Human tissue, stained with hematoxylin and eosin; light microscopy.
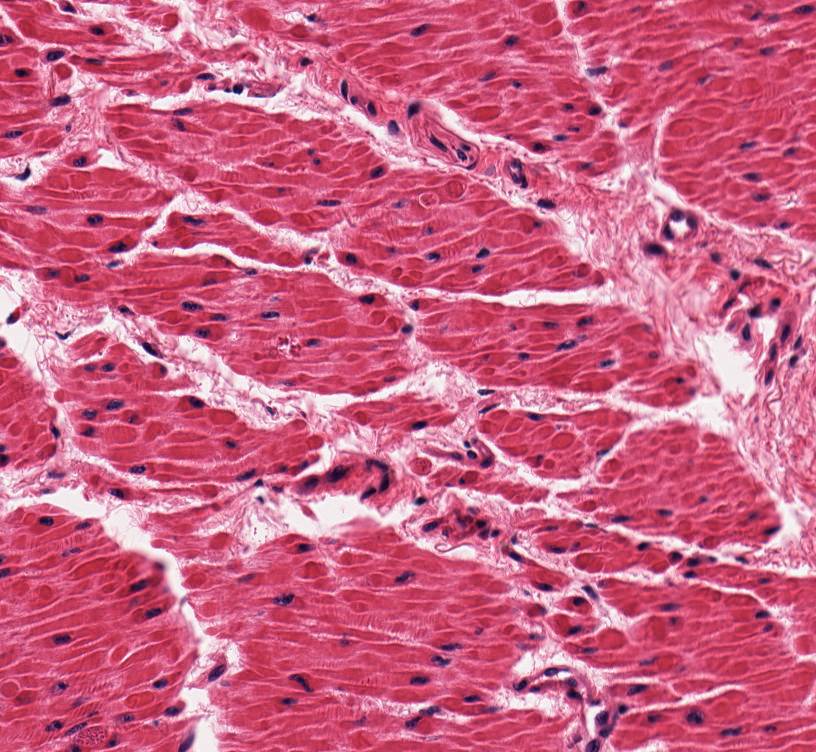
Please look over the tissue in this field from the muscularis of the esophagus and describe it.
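The field is filled by muscle fibres grouped into bundles, which thin pale septa separate. Within each fibre, oval nuclei lie centrally. The fibre cytoplasm is abundant and deep pink. Small vessels lie within the connective tissue septa, including at the upper right.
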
